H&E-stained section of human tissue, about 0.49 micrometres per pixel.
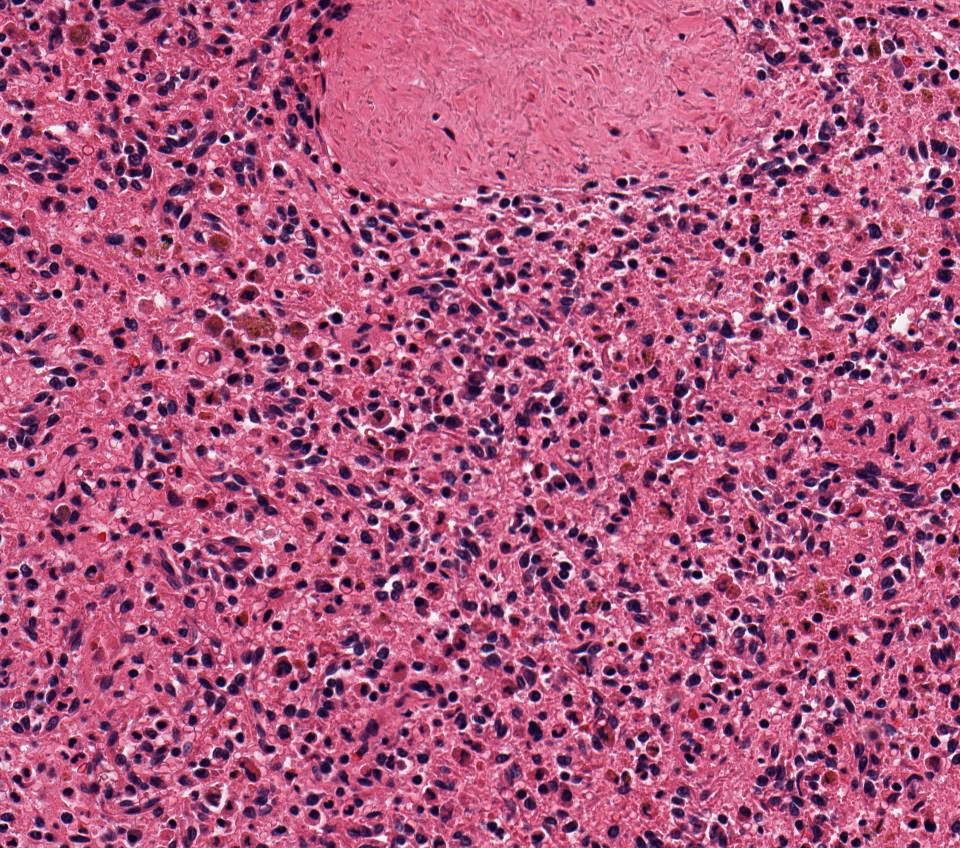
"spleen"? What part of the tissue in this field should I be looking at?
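This is spleen.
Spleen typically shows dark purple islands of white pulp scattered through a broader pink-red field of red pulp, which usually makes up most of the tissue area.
Most nuclei in this field are small, round to oval and darkly stained, and red blood cells lie singly among the other cells rather than in large pools. A rounded, pale pink, fibrous area with few nuclei sits at the top centre. Scattered large cells hold coarse golden-brown granular pigment in their cytoplasm, most plainly in the upper left.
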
